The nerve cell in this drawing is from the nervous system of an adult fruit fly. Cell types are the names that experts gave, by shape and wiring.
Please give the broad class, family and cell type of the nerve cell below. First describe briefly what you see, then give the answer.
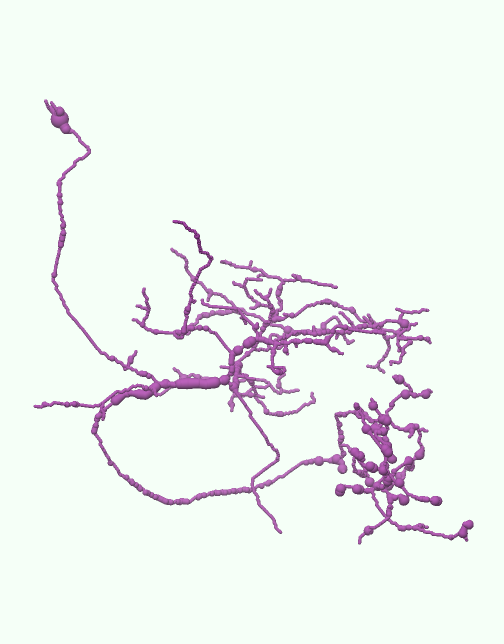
Its cell body lies at the upper left of the picture. Dozens of branch ends can be seen. Its broad class is central-brain intrinsic neuron. Its family is hemilineage SLPal1. The cell type is CB3506.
